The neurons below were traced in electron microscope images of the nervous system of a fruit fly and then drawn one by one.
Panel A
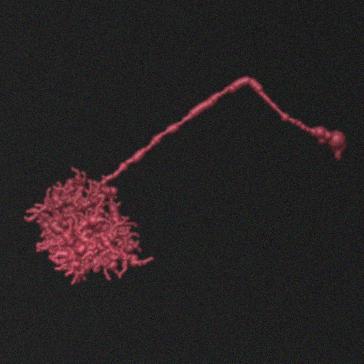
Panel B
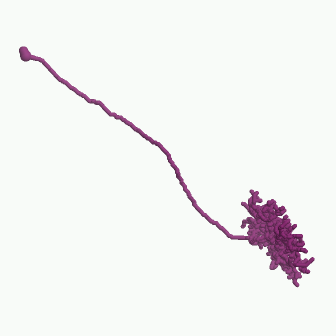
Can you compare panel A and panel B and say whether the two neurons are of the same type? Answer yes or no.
no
